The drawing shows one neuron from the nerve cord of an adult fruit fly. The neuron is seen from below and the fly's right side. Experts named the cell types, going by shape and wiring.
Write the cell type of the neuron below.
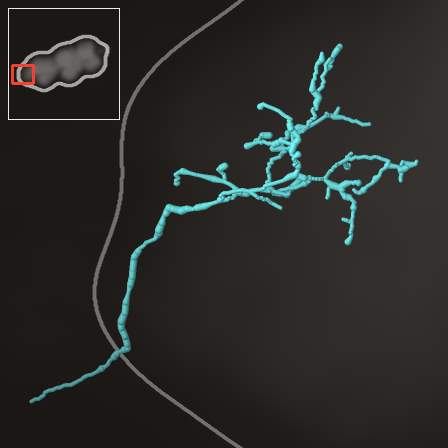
SNxx08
